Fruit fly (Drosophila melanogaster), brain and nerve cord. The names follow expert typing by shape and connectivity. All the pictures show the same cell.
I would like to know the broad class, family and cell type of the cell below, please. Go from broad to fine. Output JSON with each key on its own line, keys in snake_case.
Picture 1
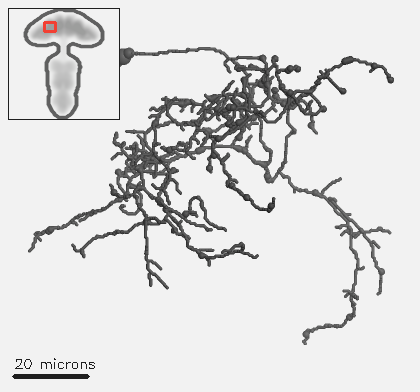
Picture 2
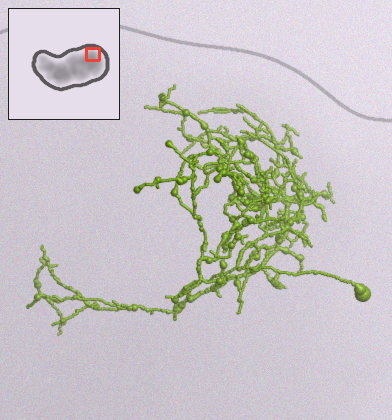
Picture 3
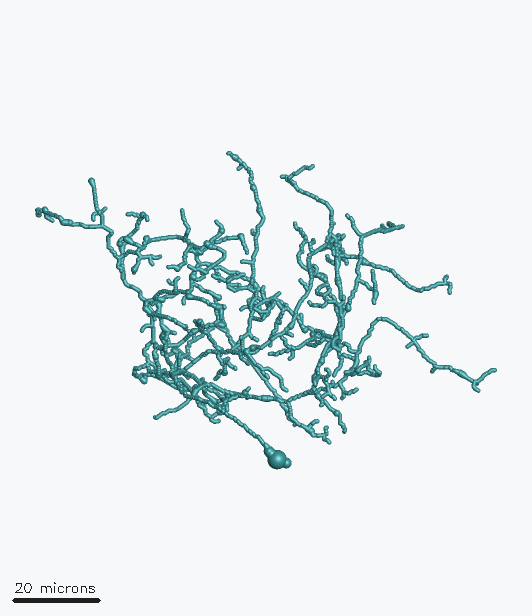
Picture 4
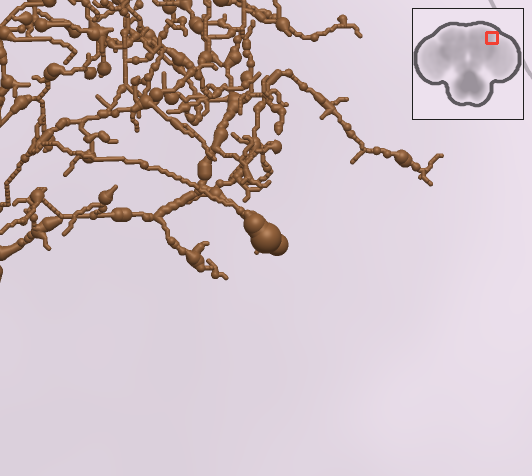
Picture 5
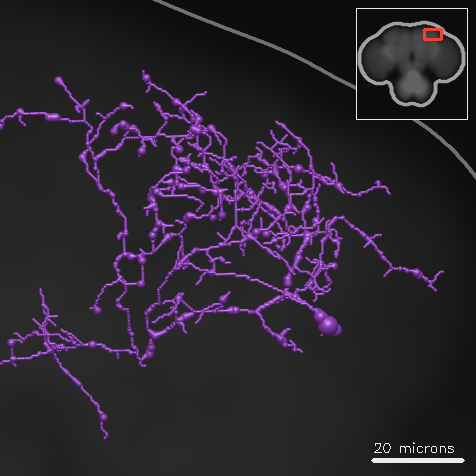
{
 "broad_class": "central-brain intrinsic neuron",
 "family": "hemilineage SLPad1_anterior",
 "cell_type": "SLP153"
}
